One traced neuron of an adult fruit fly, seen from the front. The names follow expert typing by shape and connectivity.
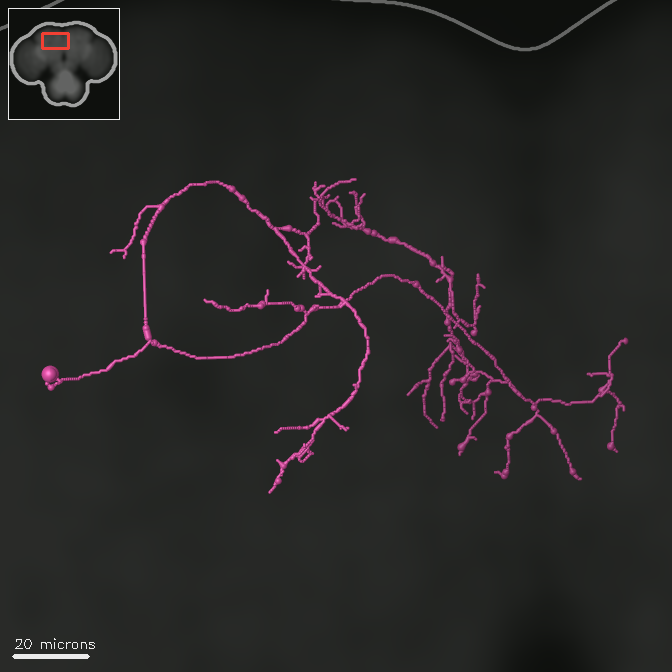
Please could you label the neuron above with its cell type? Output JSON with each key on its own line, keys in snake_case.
{
 "cell_type": "SMP016_b"
}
